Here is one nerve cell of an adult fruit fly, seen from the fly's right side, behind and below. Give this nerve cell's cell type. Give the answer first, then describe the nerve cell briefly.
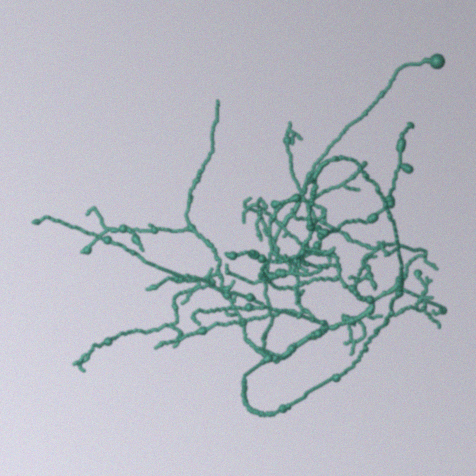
Its cell type is IN01A089. This is a nerve-cord intrinsic neuron. The cell body is at the upper right of the picture. The picture shows dozens of branch ends.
